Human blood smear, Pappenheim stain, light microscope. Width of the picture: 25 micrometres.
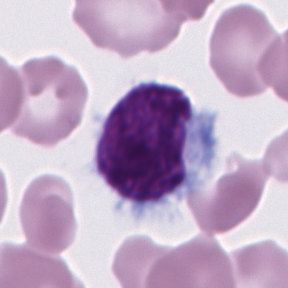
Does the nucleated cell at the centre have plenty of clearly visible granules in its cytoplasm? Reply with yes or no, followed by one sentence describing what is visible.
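No. No granules are visible in the cytoplasm.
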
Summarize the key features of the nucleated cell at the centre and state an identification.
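Fine hair-like projections extend from the edge of the cytoplasm. The cytoplasm is pale blue-grey and lies mostly to the right of the nucleus. The chromatin stains deep purple and is densely packed. The cell is a hairy cell.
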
